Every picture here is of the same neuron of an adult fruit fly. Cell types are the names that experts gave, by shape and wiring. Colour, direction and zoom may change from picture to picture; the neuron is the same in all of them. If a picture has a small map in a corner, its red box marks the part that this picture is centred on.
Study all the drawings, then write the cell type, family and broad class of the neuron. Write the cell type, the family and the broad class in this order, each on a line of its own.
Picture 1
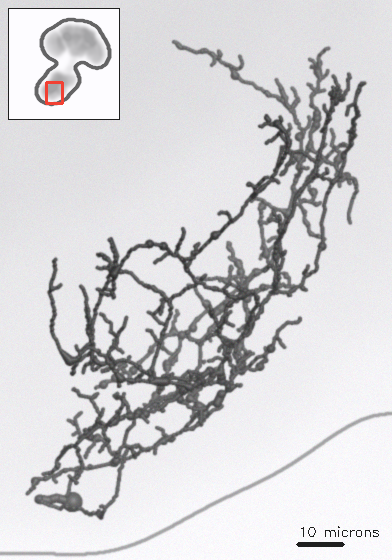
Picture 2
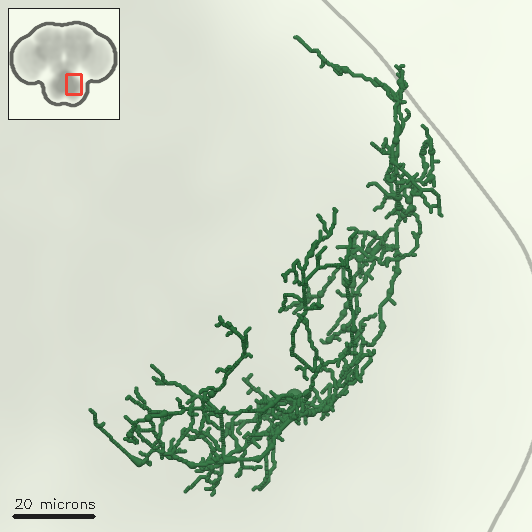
IN13A054
hemilineage 13A
nerve-cord intrinsic neuron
